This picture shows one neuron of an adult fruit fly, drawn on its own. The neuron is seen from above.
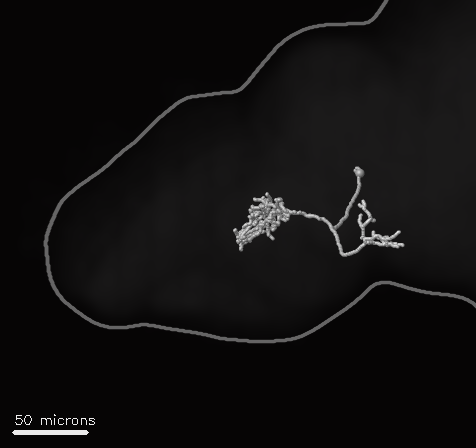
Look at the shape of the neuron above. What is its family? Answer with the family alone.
LC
